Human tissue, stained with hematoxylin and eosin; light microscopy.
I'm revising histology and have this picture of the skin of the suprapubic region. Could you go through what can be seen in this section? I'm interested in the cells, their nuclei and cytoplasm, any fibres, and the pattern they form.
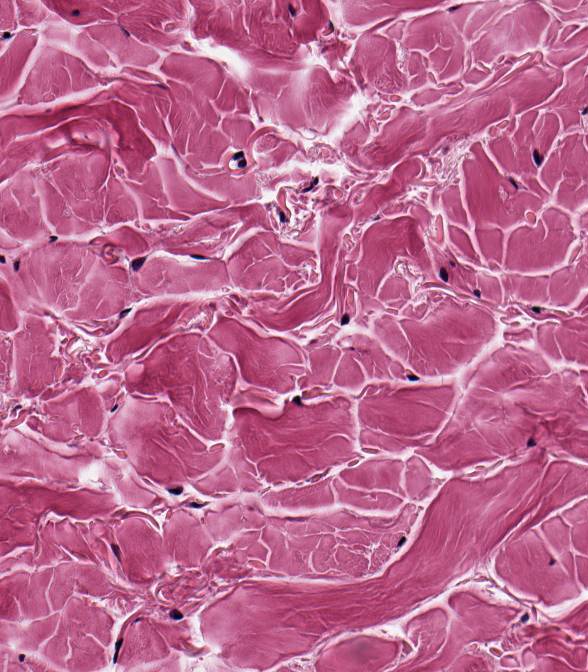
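In cross section the fibres have angular, polygonal outlines. One broad fibre, cut lengthwise, crosses the lower right of the field diagonally. Nuclei are sparse, only scattered across the field; they are small and dark and sit at the edges of the fibres rather than in their centres.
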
